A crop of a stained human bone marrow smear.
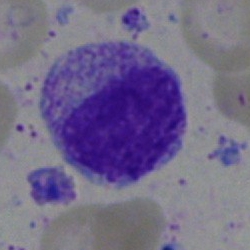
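Myelocyte, the cell in the middle of this stained bone marrow smear. First, the nucleus sits off-centre toward the lower right, and its chromatin stains deep purple throughout. Next, the cytoplasm forms a crescent on the upper-left side. Finally, that cytoplasm holds many fine purple granules.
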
